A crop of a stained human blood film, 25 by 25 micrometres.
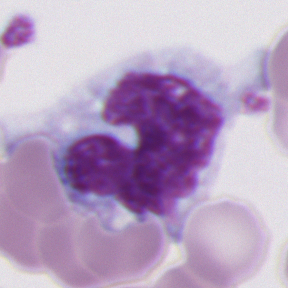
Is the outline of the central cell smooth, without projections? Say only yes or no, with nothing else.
No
